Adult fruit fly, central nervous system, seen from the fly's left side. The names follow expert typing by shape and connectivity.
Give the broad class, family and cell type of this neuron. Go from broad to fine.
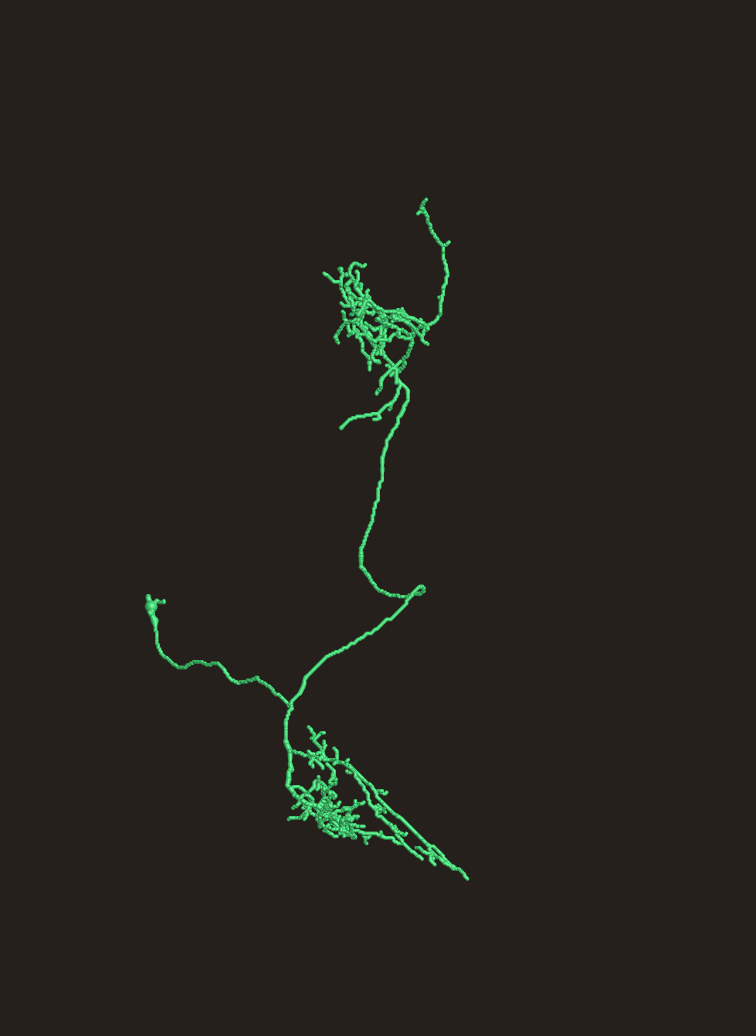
central-brain intrinsic neuron; hemilineage ALl1_ventral; AVLP445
